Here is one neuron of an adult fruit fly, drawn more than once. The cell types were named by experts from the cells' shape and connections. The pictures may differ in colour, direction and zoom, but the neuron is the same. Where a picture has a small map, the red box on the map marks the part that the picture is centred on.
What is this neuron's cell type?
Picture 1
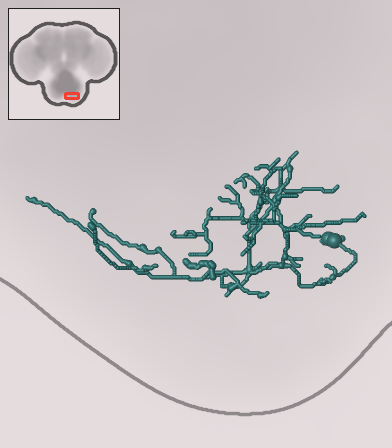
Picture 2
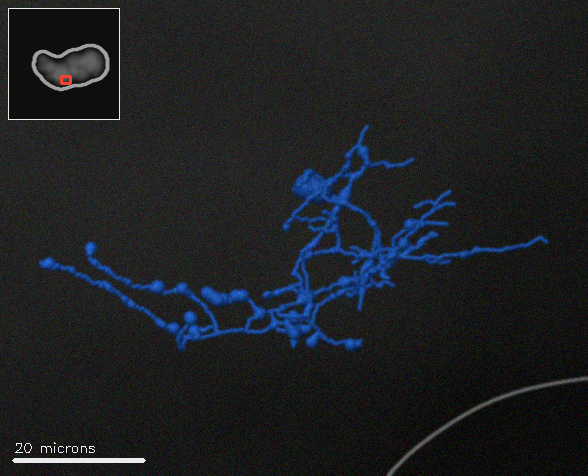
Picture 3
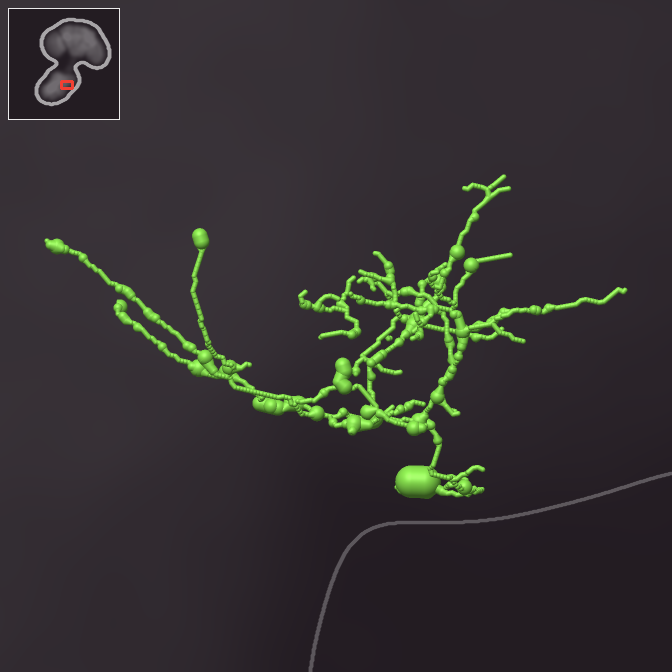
IN01B073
